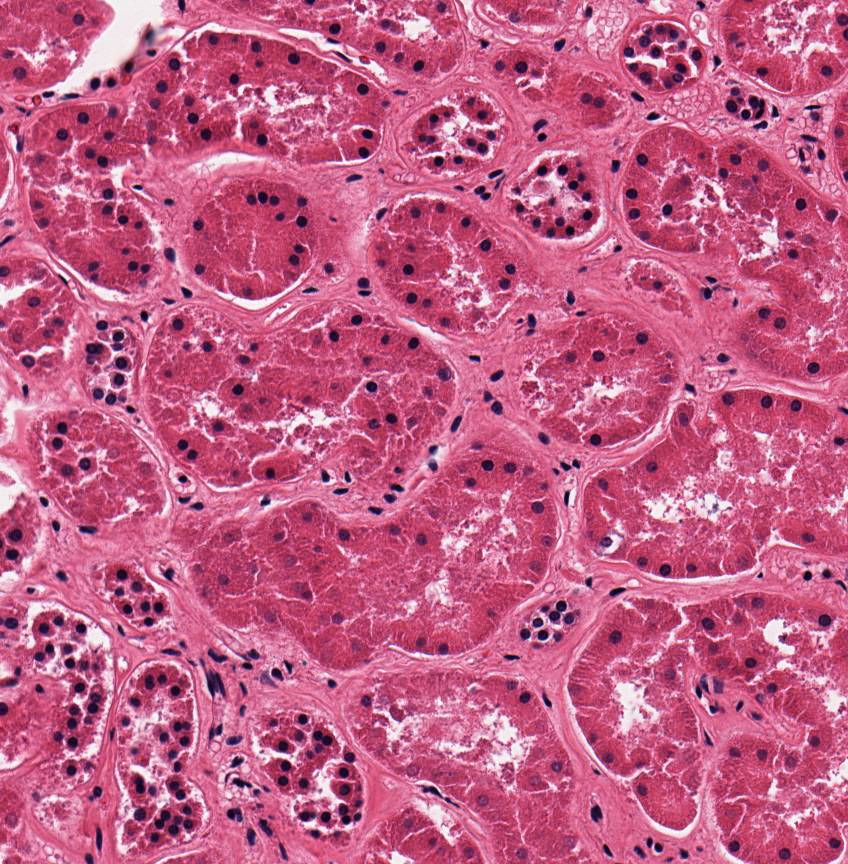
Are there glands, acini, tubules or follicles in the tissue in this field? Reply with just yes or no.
Yes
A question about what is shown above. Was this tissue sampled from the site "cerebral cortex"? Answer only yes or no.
no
